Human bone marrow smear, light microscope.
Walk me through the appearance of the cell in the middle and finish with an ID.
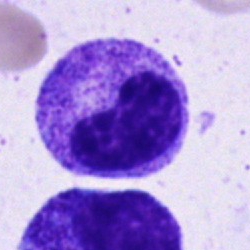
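The nucleus is kidney-shaped, indented on its upper side, and lies off-centre toward the lower right of the cell. Its chromatin is dark and coarsely clumped. Fine purple granules fill the cytoplasm. This cell is a metamyelocyte.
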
